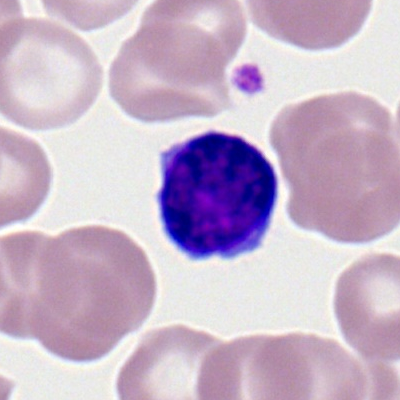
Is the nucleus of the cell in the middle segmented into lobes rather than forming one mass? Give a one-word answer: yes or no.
No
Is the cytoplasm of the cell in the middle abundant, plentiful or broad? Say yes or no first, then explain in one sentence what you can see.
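No. The cytoplasm is only a very thin rim at the edge of the cell.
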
